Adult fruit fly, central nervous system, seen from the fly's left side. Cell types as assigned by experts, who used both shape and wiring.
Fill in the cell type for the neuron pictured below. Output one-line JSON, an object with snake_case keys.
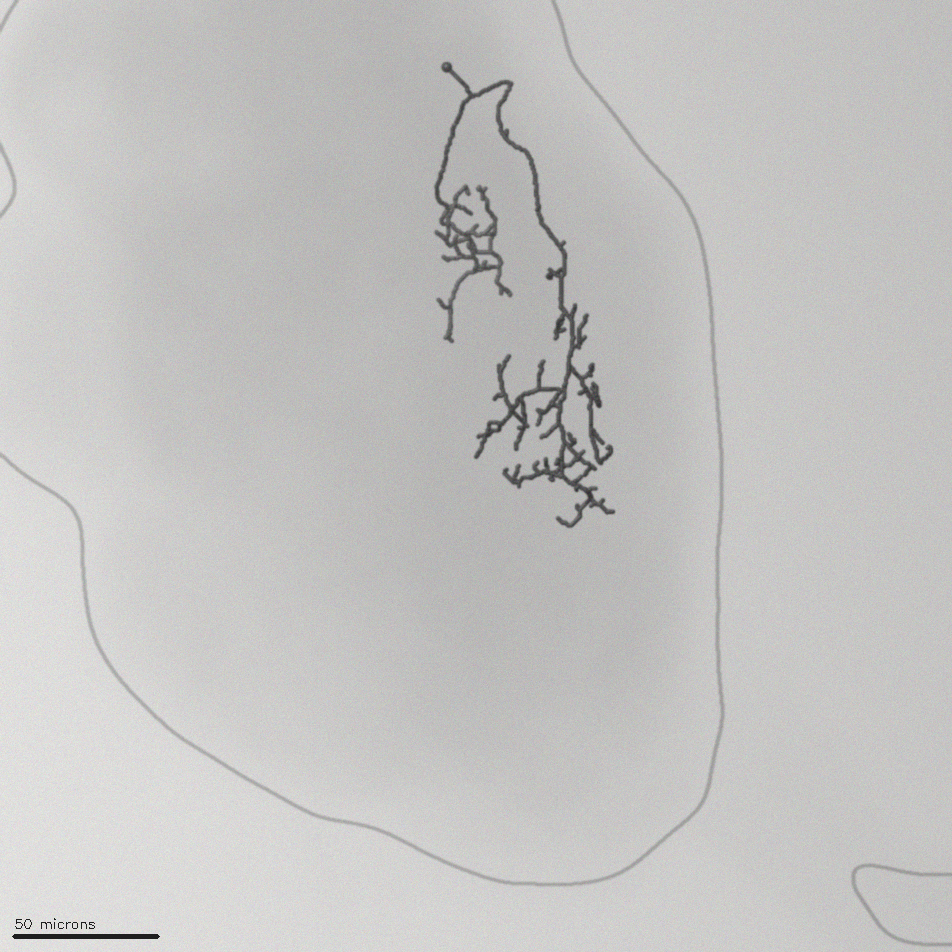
{"cell_type": "MeVP14"}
